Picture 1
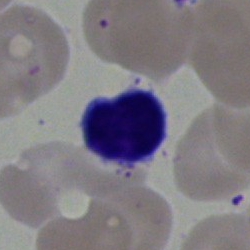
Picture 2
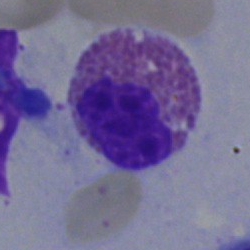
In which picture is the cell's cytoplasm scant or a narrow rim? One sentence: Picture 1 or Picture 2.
What picture 1 shows is a cell with scant cytoplasm.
